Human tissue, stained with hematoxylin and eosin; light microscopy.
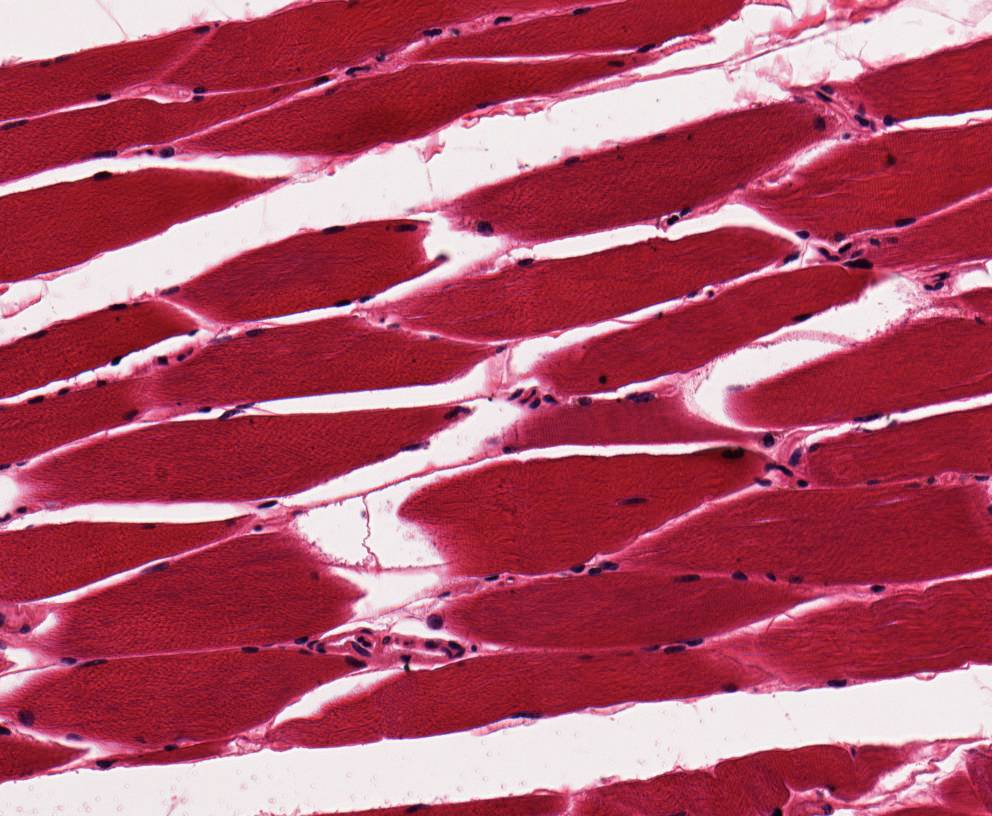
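Skeletal muscle, haematoxylin and eosin. Muscle fibre nuclei are dark and flattened and lie at the fibre edges; the cytoplasm stains a deep, even red. The fibres are unbranched and do not join one another. Small clusters of dark nuclei sit in the thin connective tissue between fibres, most noticeably near the centre of the field.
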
